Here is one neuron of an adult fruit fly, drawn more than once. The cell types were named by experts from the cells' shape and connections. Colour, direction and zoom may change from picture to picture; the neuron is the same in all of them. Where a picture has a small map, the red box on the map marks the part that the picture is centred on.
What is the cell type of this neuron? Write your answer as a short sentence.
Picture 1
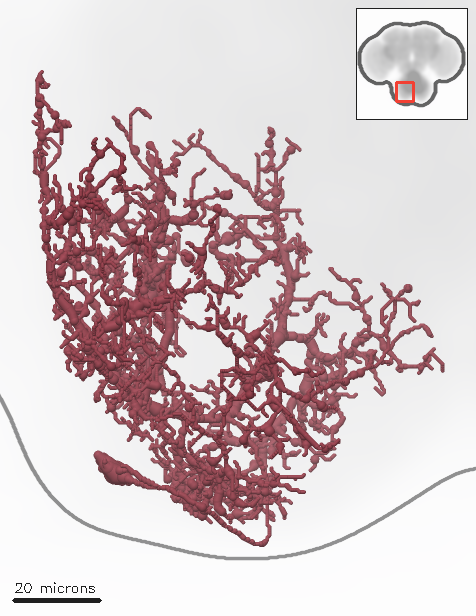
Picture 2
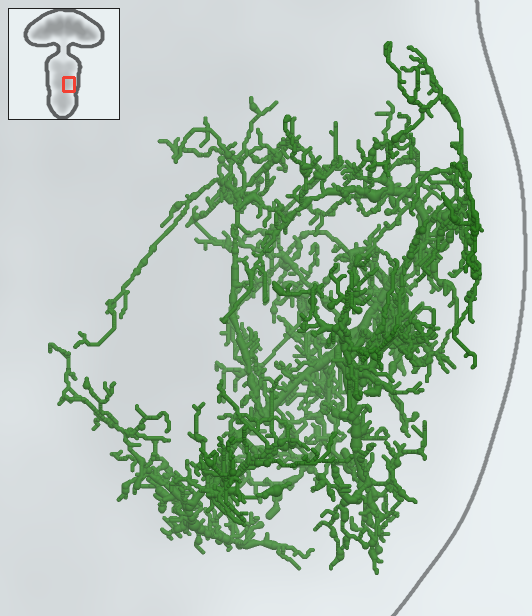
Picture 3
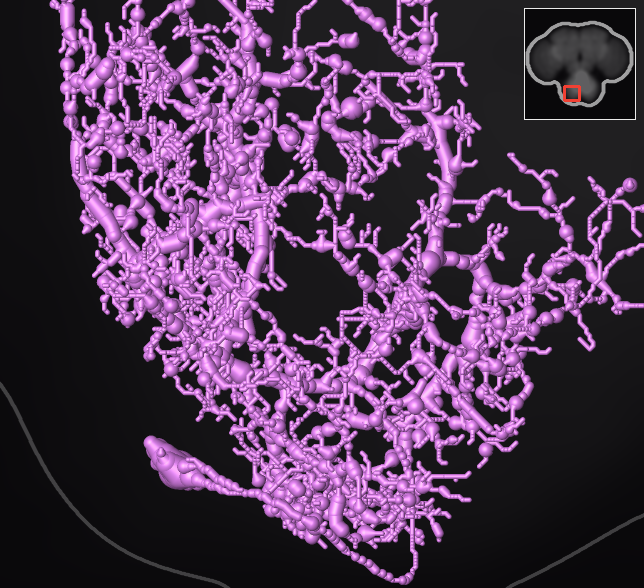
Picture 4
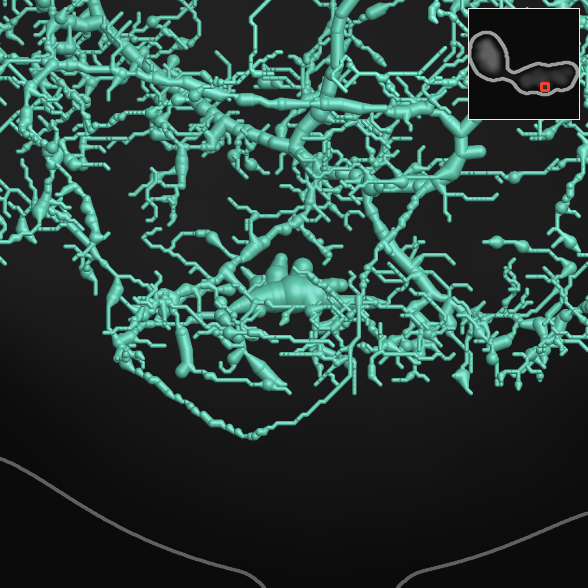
The cell type is IN13A005.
